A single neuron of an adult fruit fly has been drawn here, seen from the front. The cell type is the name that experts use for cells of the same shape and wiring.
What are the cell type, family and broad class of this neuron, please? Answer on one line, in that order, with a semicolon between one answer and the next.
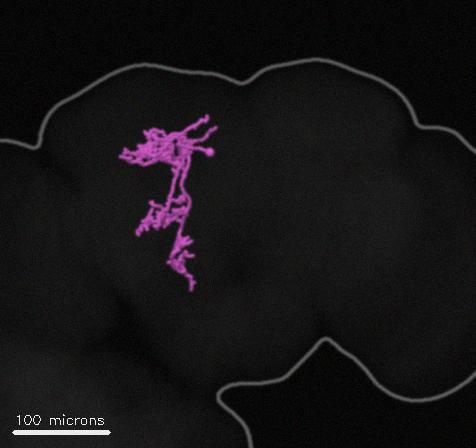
LAL028; hemilineage CREa2_ventral; central-brain intrinsic neuron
